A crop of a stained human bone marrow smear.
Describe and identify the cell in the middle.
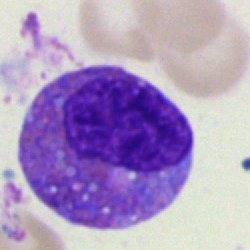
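First, the chromatin: dark purple and patchily clumped. Second, the cytoplasm: a moderately broad purple band to the left of and below the nucleus, with fine reddish-purple granules scattered through it. Third, several small clear vacuoles in the cytoplasm below the nucleus. The cell is an eosinophil.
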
